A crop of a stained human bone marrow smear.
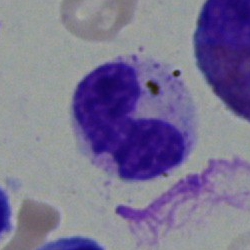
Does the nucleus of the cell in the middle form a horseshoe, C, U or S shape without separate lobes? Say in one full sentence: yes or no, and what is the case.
Yes, the nucleus of the cell is bent into a band with no separate lobes.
